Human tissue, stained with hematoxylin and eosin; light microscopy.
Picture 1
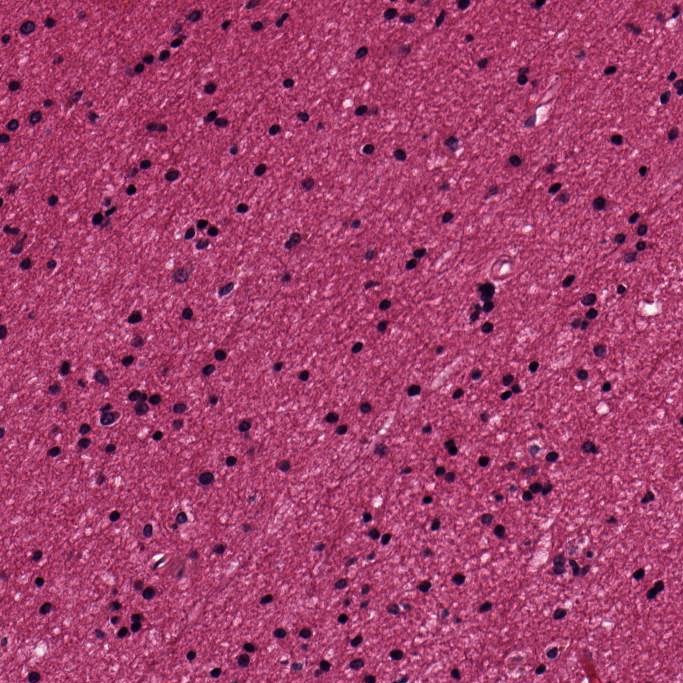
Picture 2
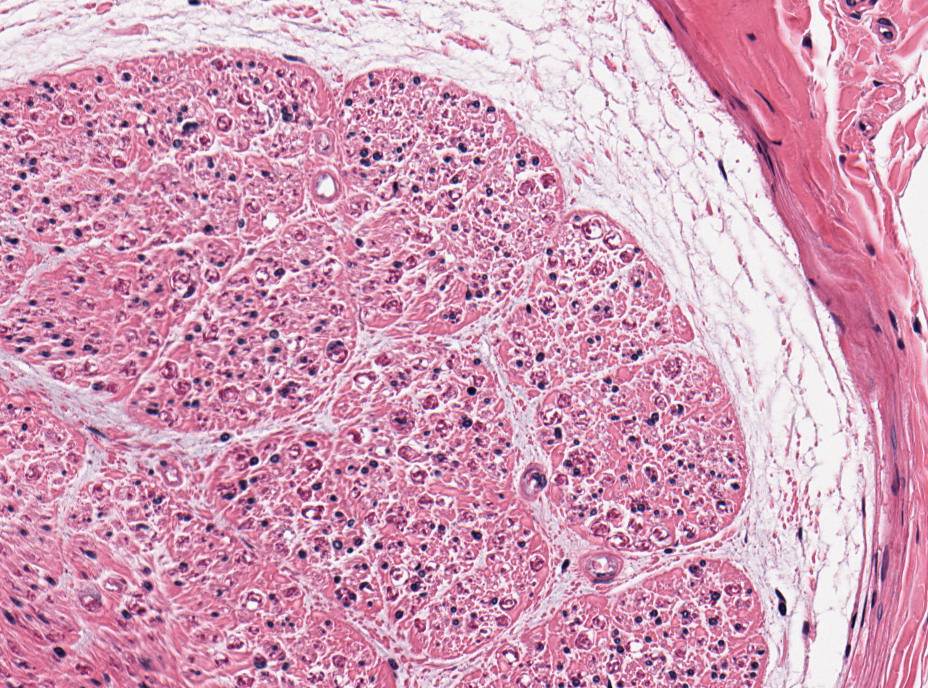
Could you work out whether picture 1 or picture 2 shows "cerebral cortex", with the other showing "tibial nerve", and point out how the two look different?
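Here the cerebral cortex is picture 1 and the tibial nerve picture 2. Picture 1 is a uniform pink, finely fibrillary matrix dotted with tiny clear vacuoles, its nuclei scattered evenly rather than grouped into glands or layers, many small dark ones sitting in a narrow clear halo. Picture 2 instead shows nerve fibres cut across inside fascicles, many as a pink central axon in a clear pale ring, with small dark oval nuclei evenly among them. At its far right, a dense pink band of fibres with elongated dark nuclei runs from top to bottom.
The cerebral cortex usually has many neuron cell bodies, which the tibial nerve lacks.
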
